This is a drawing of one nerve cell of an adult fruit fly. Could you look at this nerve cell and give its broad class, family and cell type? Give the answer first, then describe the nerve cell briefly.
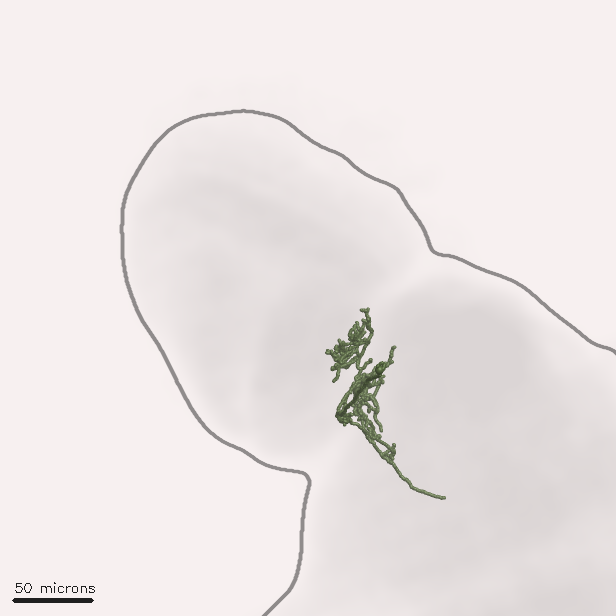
This is a visual projection neuron. The family is LoVP. Its cell type is LoVP38. It is in the brain and does not reach the nerve cord. The cell body is in the middle of the picture. By the scale bar it is about 120 microns tall in this view.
